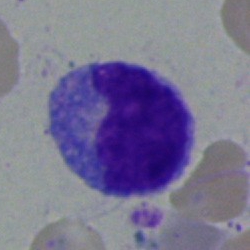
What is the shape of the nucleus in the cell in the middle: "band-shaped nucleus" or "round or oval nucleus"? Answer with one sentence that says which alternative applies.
The nucleus of the cell is compact and round or oval, not band-shaped.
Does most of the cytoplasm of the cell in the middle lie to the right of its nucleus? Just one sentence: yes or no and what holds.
No, rather than to the right, most cytoplasm lies to the left of the nucleus.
